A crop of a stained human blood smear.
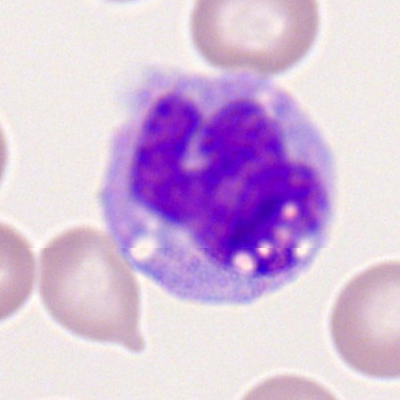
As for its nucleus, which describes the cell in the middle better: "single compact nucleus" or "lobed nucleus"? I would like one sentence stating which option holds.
There are two or more lobes forming the nucleus of the cell.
